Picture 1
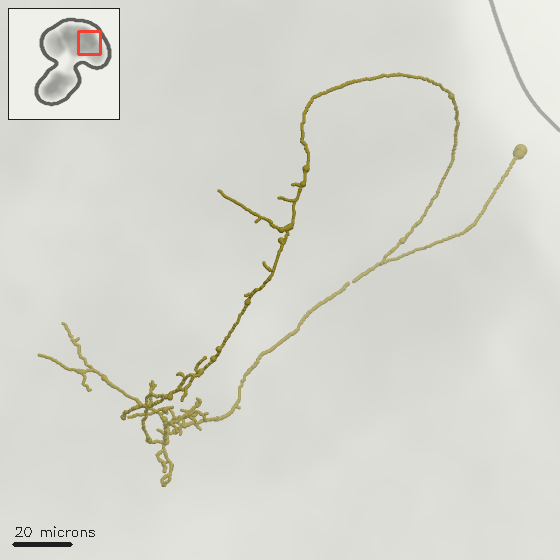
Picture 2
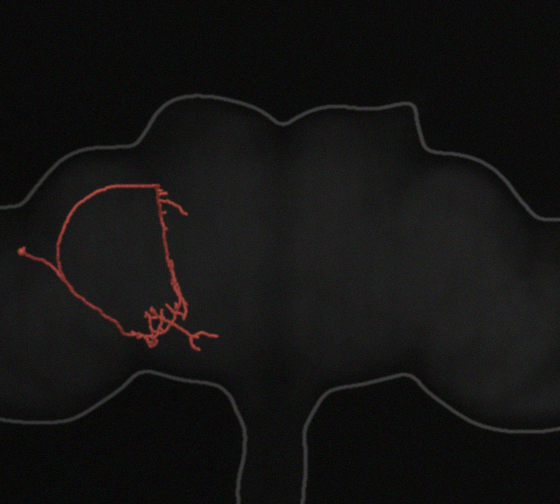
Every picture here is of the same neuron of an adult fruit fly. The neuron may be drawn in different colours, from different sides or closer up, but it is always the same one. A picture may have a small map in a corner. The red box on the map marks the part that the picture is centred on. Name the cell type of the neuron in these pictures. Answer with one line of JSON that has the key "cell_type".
{"cell_type": "WED040_a"}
